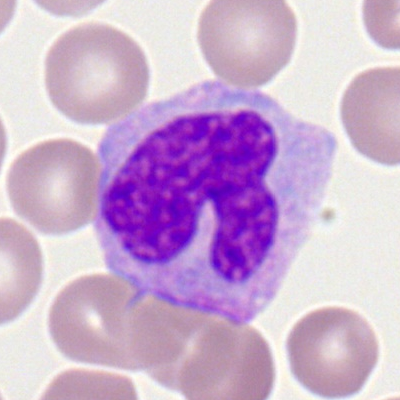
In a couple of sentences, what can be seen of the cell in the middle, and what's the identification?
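Looking at the outline first, I see it is irregular and somewhat angular rather than smoothly round. The nucleus is folded into a horseshoe shape, and its deep cleft opens toward the bottom of the cell. I can't make out any nucleoli. In the cytoplasm there is only a faint, fine dusty texture, with no coarse granules. This one is a monocyte.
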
